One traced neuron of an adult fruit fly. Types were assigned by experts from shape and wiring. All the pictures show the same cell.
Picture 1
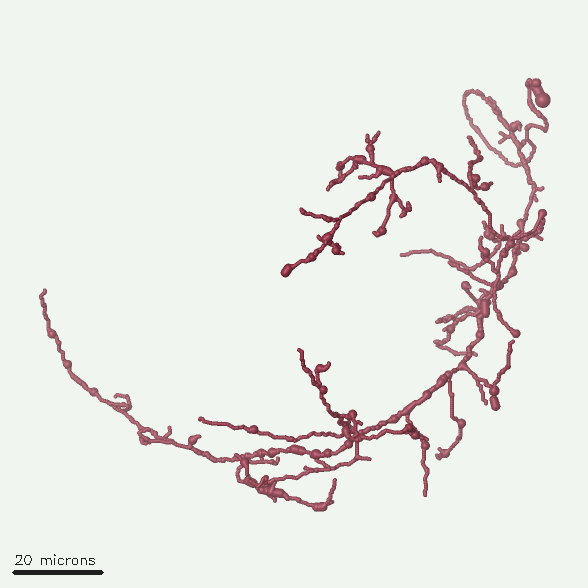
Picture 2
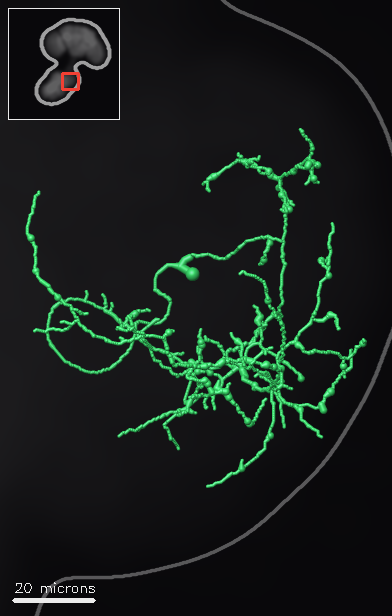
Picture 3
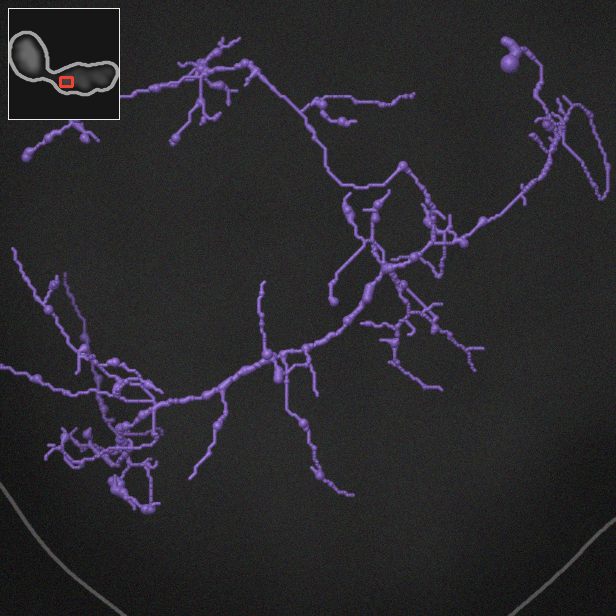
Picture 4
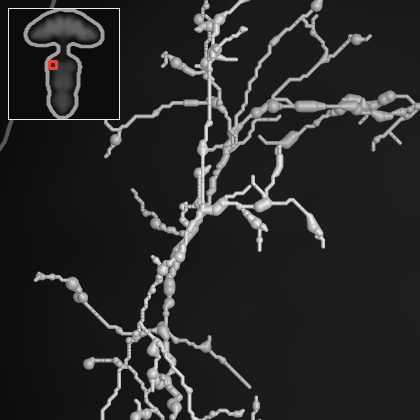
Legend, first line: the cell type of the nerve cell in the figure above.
IN03A087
